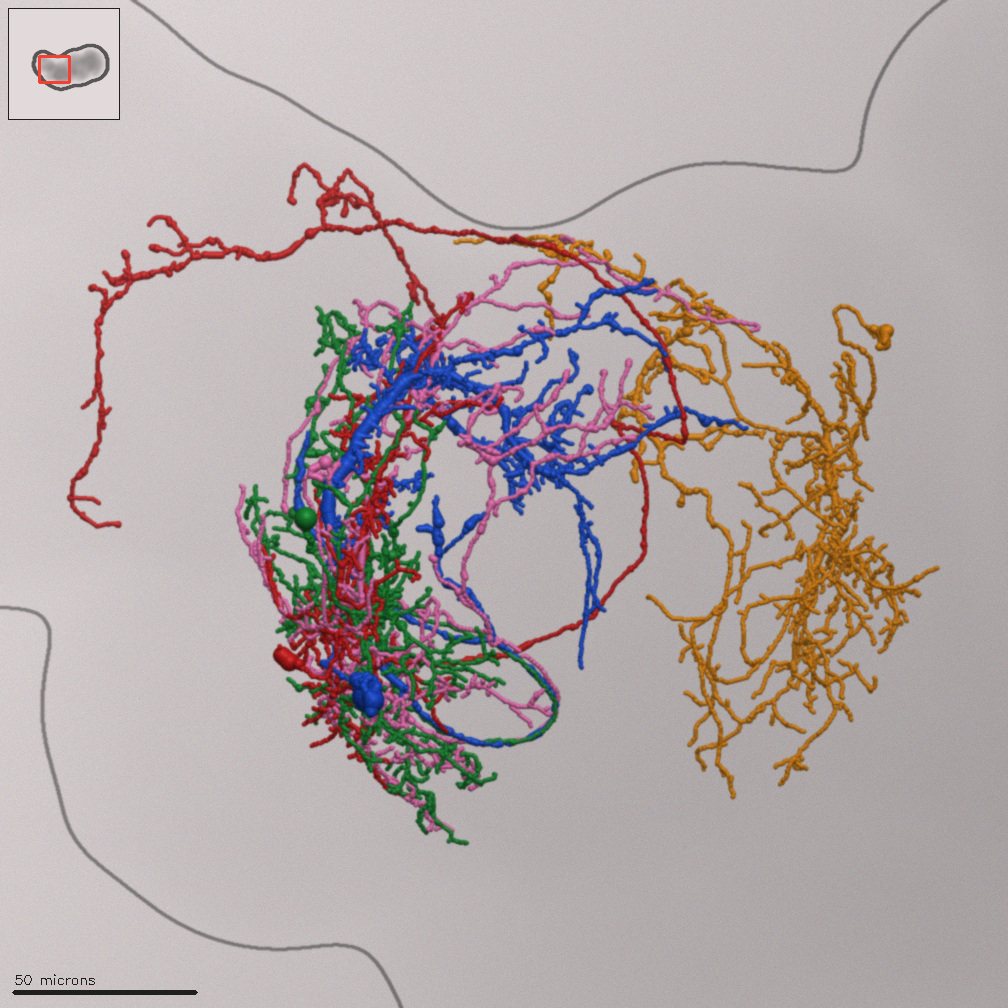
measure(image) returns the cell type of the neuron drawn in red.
IN18B027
